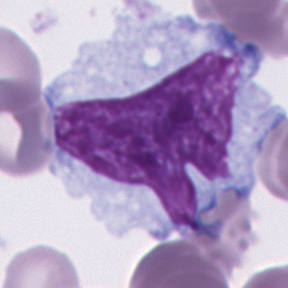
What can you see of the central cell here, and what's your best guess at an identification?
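Look first at the nucleus: irregular, roughly triangular, with a deep notch on its lower side. Its chromatin is fine and lacy rather than coarsely clumped. Around it the cytoplasm is a pale greyish blue, and above the nucleus lies one clear, round vacuole. The cell is a monocyte.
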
